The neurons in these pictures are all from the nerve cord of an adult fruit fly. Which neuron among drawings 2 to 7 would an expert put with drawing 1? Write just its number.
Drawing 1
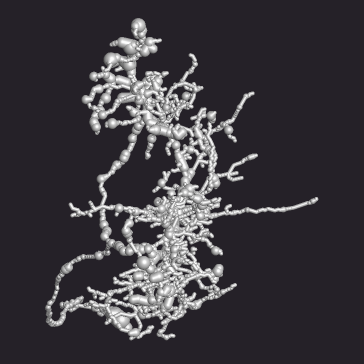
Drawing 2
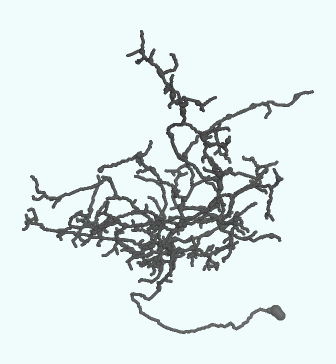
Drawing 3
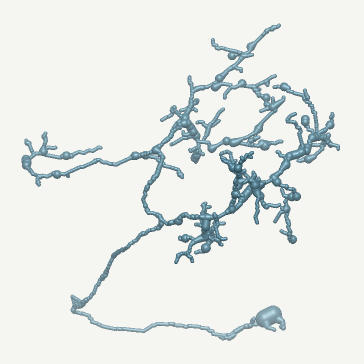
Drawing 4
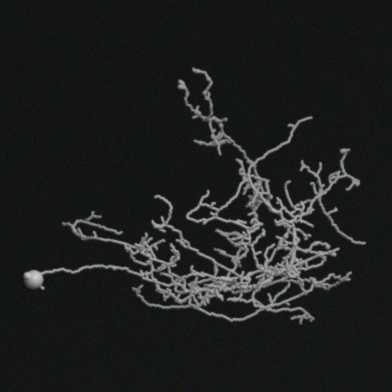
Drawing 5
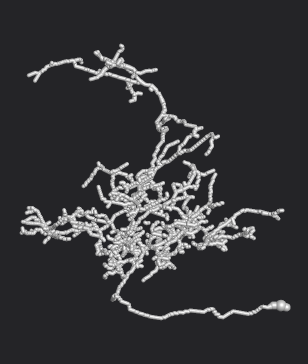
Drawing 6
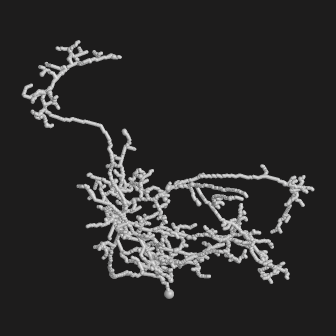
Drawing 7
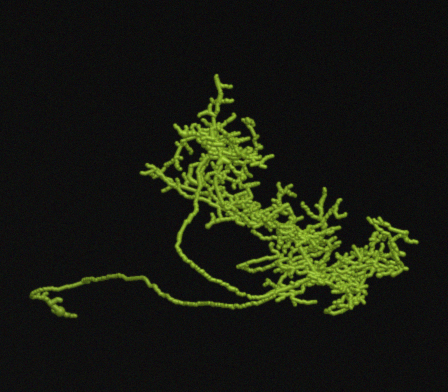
7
